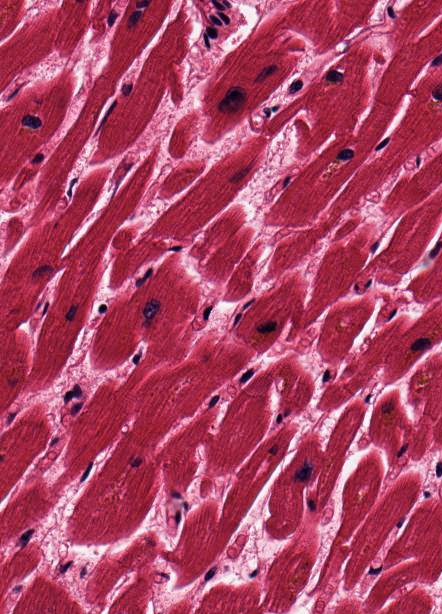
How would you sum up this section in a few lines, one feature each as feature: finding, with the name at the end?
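Staining: fibre cytoplasm deep pink-red
Granules: fine, golden-brown, beside some fibre nuclei
Interstitium: scant pale connective tissue with small dark elongated nuclei
Fat cells: none in the field
Identity: left ventricle of the heart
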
